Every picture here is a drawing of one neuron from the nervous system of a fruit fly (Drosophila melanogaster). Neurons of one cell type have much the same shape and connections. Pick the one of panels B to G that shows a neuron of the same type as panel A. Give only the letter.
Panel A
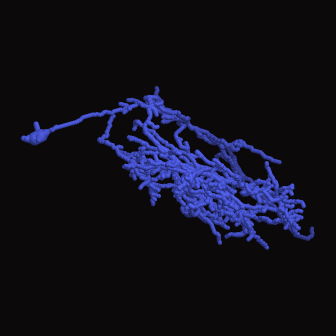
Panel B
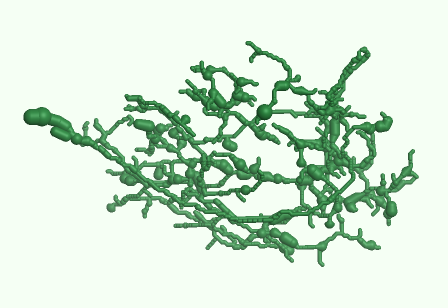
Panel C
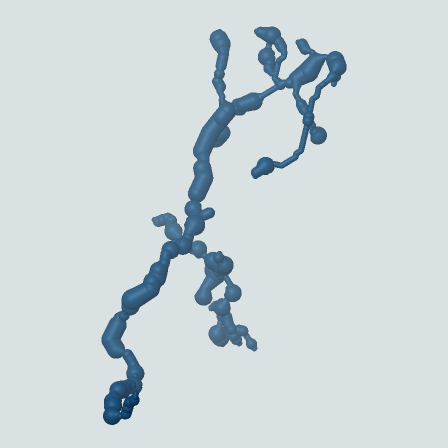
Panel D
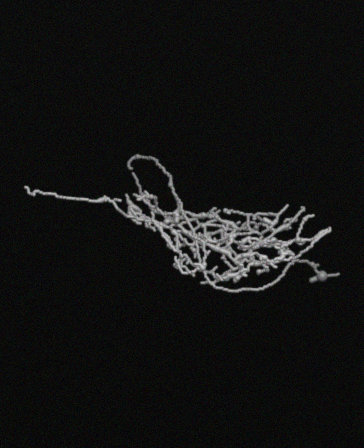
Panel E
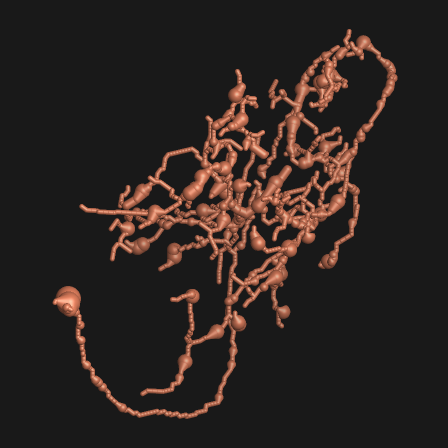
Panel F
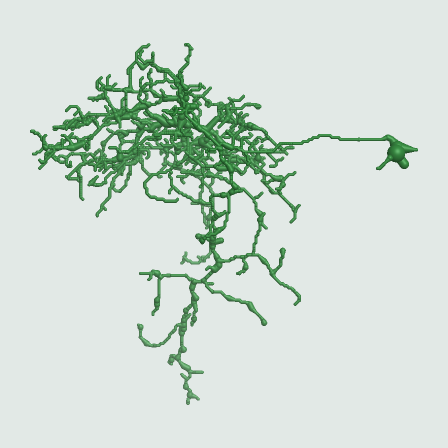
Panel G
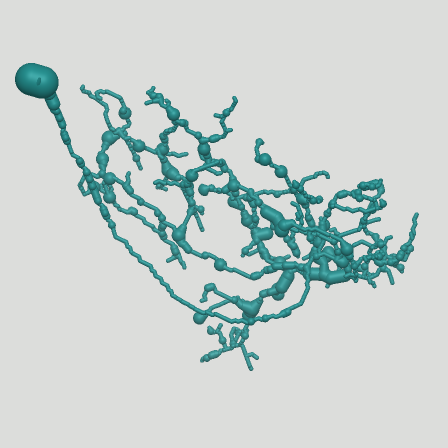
F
